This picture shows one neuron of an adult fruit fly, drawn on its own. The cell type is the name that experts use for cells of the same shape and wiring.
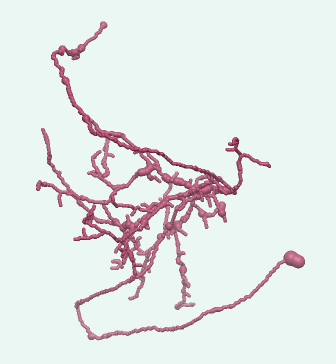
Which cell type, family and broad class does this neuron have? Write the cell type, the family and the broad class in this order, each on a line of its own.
IN11B022_b
hemilineage 11B
nerve-cord intrinsic neuron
